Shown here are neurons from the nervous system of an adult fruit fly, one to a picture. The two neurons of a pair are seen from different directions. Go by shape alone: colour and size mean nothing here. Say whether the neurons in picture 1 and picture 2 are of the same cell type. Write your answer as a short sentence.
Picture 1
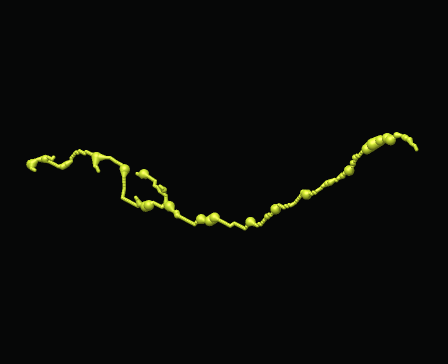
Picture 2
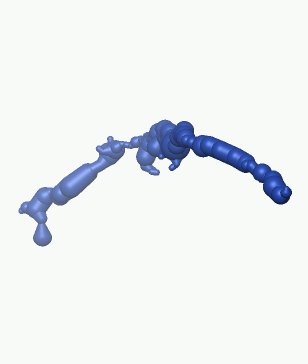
They are of different cell types.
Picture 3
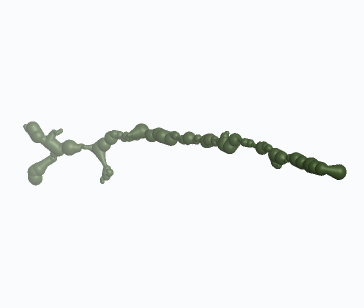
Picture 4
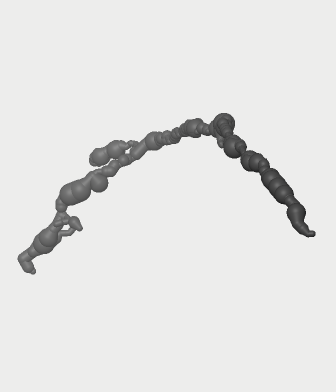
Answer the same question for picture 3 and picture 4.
They are of the same cell type.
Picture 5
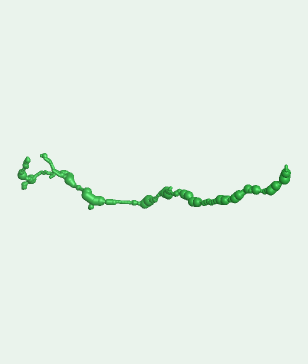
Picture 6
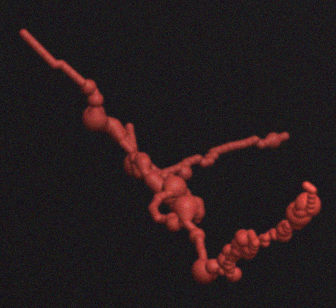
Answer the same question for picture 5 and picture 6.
They are of different cell types.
